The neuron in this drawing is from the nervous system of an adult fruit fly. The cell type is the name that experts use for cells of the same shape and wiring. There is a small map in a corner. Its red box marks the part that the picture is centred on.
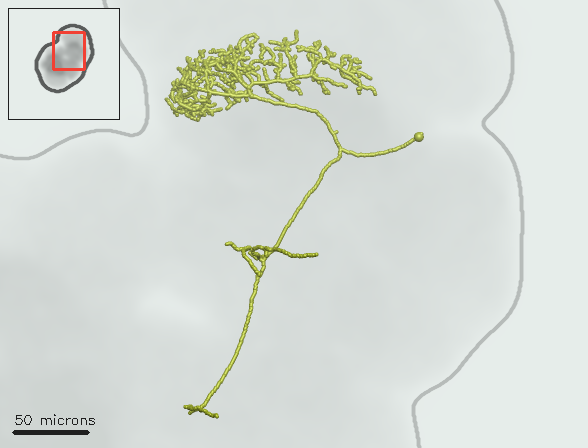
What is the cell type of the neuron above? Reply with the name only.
LoVP92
